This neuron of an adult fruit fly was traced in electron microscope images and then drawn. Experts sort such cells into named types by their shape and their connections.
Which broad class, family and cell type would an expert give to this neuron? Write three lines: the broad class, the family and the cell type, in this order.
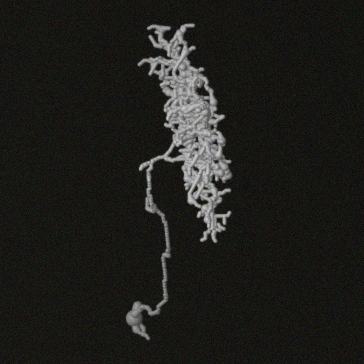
optic-lobe intrinsic neuron
Pm
Pm5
